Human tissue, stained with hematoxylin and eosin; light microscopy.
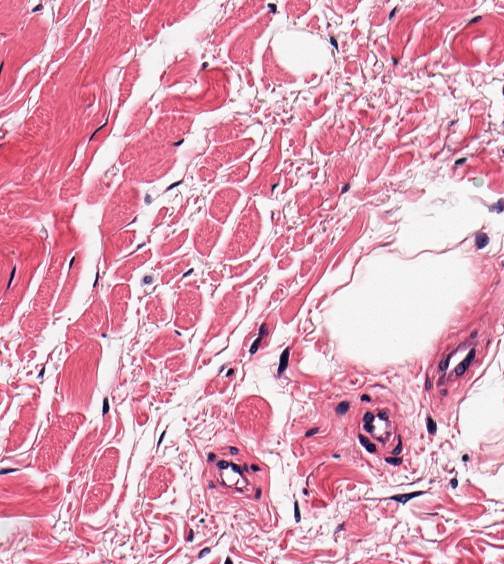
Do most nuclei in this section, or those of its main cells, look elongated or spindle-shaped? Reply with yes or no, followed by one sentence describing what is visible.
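Yes. Nuclei are sparse, dark and elongated, and lie at the edges of the fibres or between them.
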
